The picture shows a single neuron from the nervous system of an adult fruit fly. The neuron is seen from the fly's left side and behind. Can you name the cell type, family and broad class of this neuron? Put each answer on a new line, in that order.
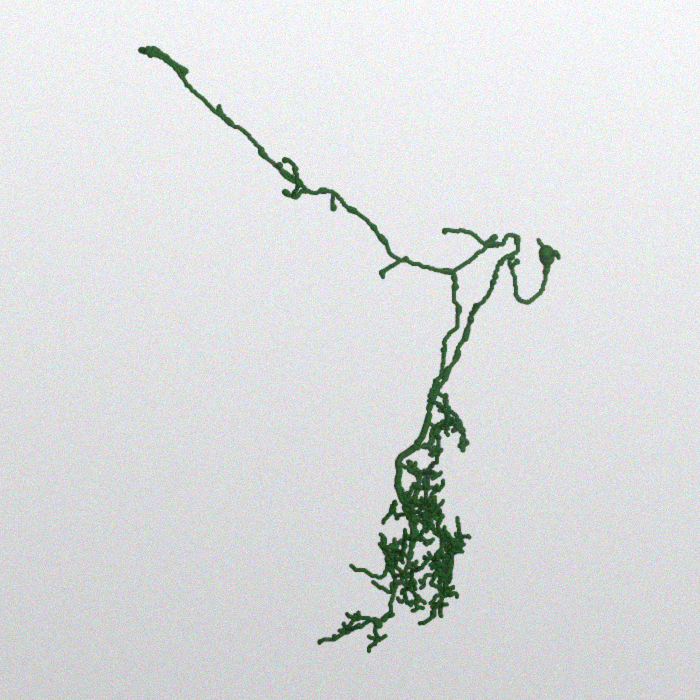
AVLP761m
hemilineage LHl1
central-brain intrinsic neuron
